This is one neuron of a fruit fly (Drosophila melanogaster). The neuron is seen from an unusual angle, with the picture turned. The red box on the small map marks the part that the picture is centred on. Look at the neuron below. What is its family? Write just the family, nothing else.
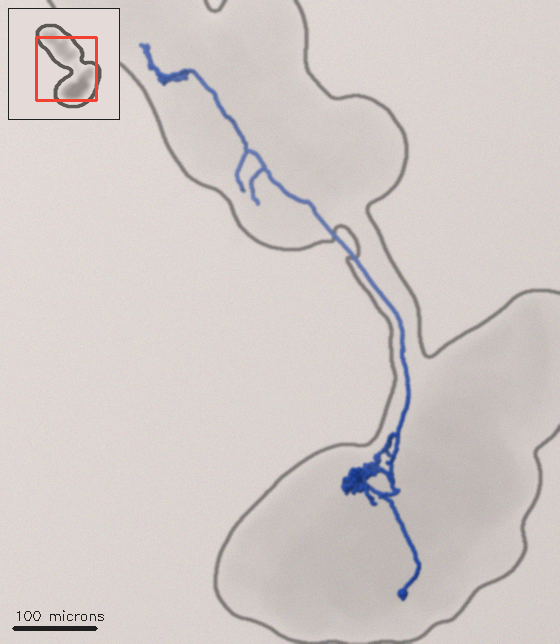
DNb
